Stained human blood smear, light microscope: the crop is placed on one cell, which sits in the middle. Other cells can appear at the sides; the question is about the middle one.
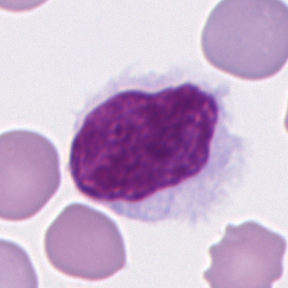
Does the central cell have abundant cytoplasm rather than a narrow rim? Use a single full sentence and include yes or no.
No, rather than abundant, the cytoplasm of the cell is scant.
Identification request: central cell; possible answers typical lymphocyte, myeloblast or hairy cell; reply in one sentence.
The cell marked by its central position in the crop is a hairy cell.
